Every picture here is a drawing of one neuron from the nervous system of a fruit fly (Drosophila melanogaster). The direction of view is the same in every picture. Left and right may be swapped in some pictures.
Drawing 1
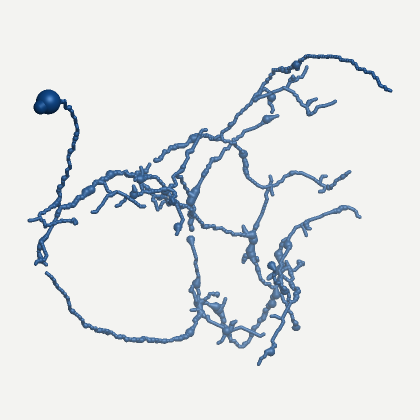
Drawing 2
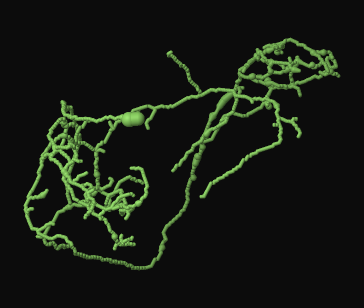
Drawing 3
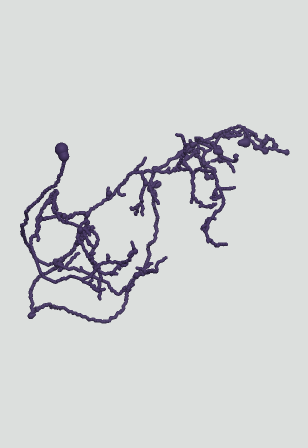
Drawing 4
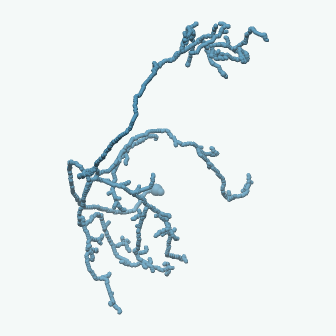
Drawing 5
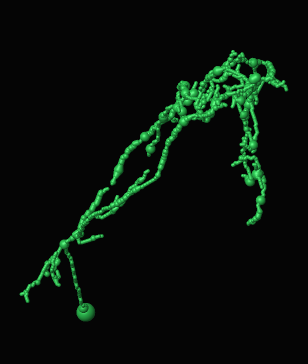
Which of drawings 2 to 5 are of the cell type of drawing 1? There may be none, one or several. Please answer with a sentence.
Drawing 5 is of the same cell type.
